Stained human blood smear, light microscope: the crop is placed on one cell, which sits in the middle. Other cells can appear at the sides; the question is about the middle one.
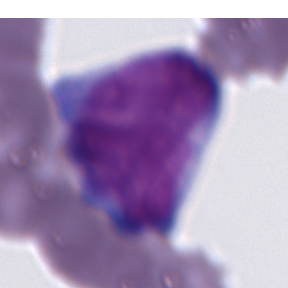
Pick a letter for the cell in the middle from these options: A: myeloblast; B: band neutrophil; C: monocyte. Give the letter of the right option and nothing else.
A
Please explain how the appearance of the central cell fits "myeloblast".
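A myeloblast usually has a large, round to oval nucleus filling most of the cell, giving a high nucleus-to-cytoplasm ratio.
Here the nucleus fills most of the cell, leaving little room for cytoplasm; this agrees. Cytoplasm only a scant rim, widest at the upper left, likewise in keeping with a high ratio.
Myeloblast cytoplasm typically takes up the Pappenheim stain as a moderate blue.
The cytoplasm here is blue, matching that. Outline angular and roughly triangular rather than round.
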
